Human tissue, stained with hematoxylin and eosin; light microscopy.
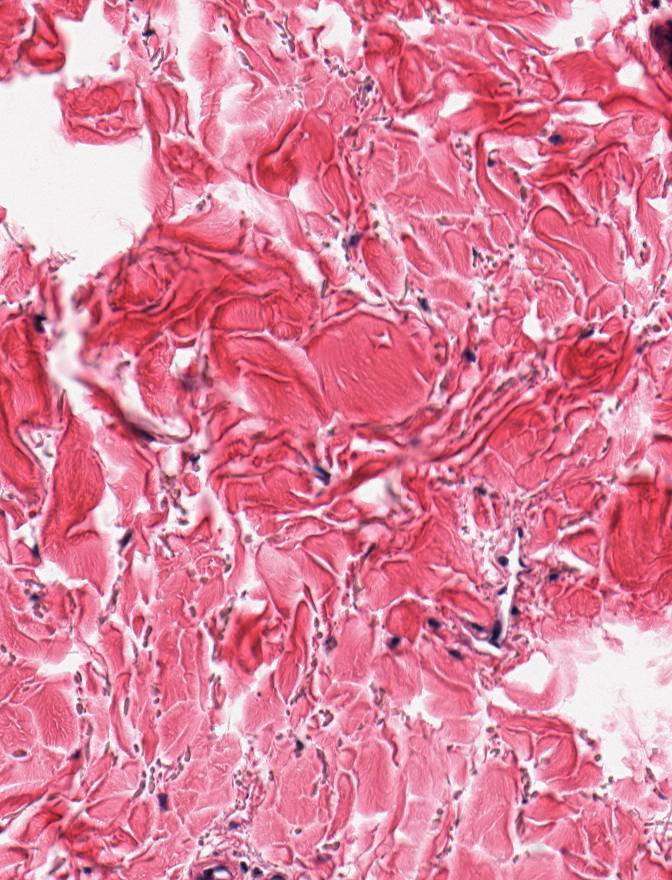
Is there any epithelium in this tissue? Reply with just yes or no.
No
